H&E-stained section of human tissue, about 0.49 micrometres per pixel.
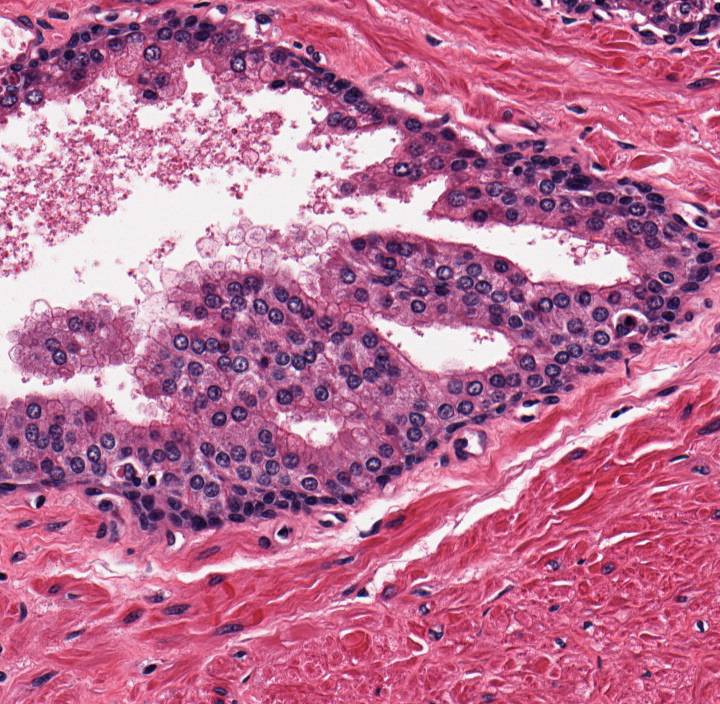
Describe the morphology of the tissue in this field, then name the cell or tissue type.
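Look first at the single large space lined by epithelium, running from the upper left toward the right edge within pink stroma. Along most of its length, the lining is several cell layers thick. Its nuclei are mostly round and of similar size, and many carry a small dark nucleolus. The cells hold a moderate amount of pale purple-pink cytoplasm. This tissue is prostate.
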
